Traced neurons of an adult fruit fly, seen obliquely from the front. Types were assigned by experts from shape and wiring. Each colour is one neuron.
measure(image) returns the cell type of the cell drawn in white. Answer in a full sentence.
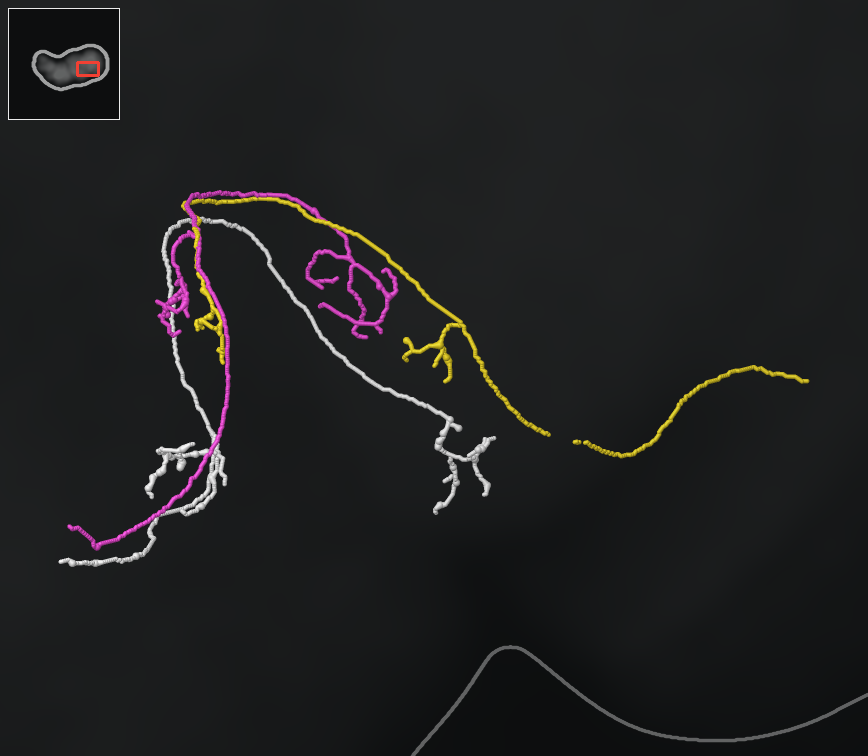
The cell type is ORN_VA2.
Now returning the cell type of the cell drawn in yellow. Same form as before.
The cell type is ORN_DM5.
